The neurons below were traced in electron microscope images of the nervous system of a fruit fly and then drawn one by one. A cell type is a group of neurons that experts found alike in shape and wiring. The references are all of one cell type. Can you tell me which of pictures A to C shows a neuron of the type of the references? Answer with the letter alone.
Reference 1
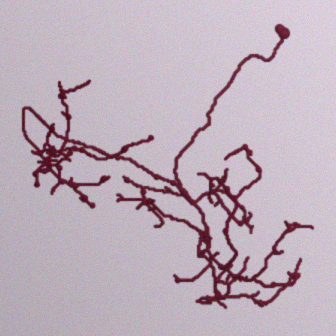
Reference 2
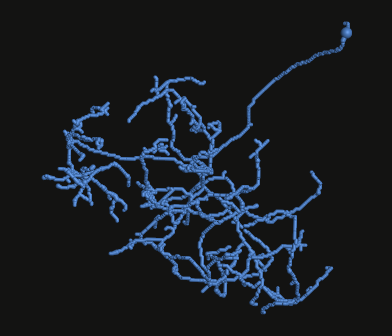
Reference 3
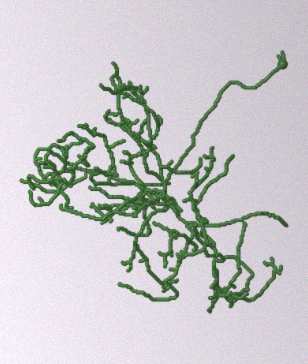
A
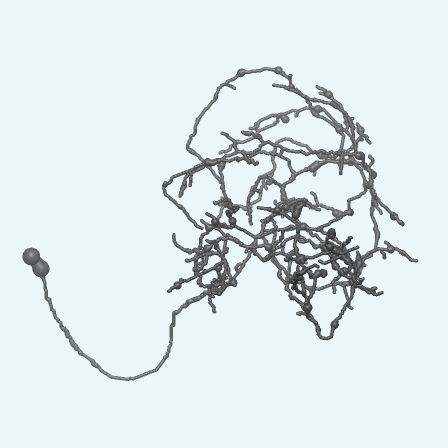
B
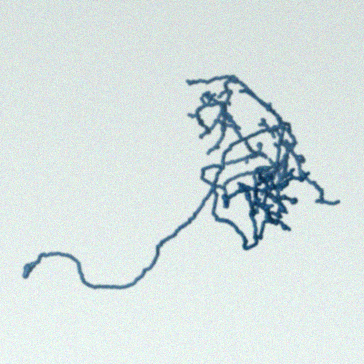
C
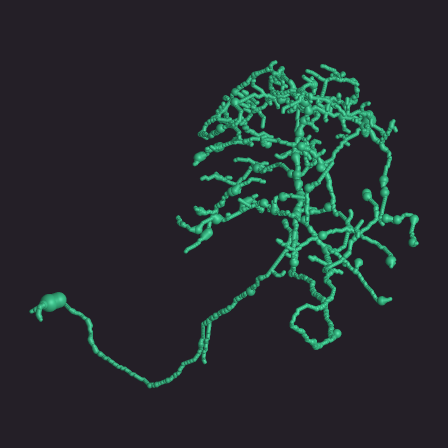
A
